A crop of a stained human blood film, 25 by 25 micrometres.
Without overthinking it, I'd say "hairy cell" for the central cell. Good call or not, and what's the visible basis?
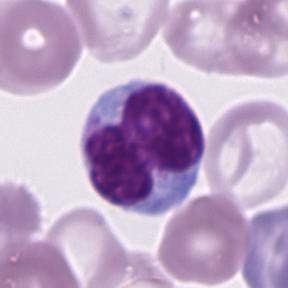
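Start with the nucleus: it fills about 70% of the cell's area, about 10 micrometres across in a cell of about 11 micrometres, leaving little cytoplasm, which goes with typical lymphocyte.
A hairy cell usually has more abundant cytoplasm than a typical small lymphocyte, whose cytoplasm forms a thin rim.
So on that count it's against hairy cell. The cytoplasm is pale blue, with no vacuoles in it. The outline is round and smooth, and nothing projects from the surface. Red cells lie close around it, nearest on the right. Taken together, it's not a hairy cell but a typical lymphocyte.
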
